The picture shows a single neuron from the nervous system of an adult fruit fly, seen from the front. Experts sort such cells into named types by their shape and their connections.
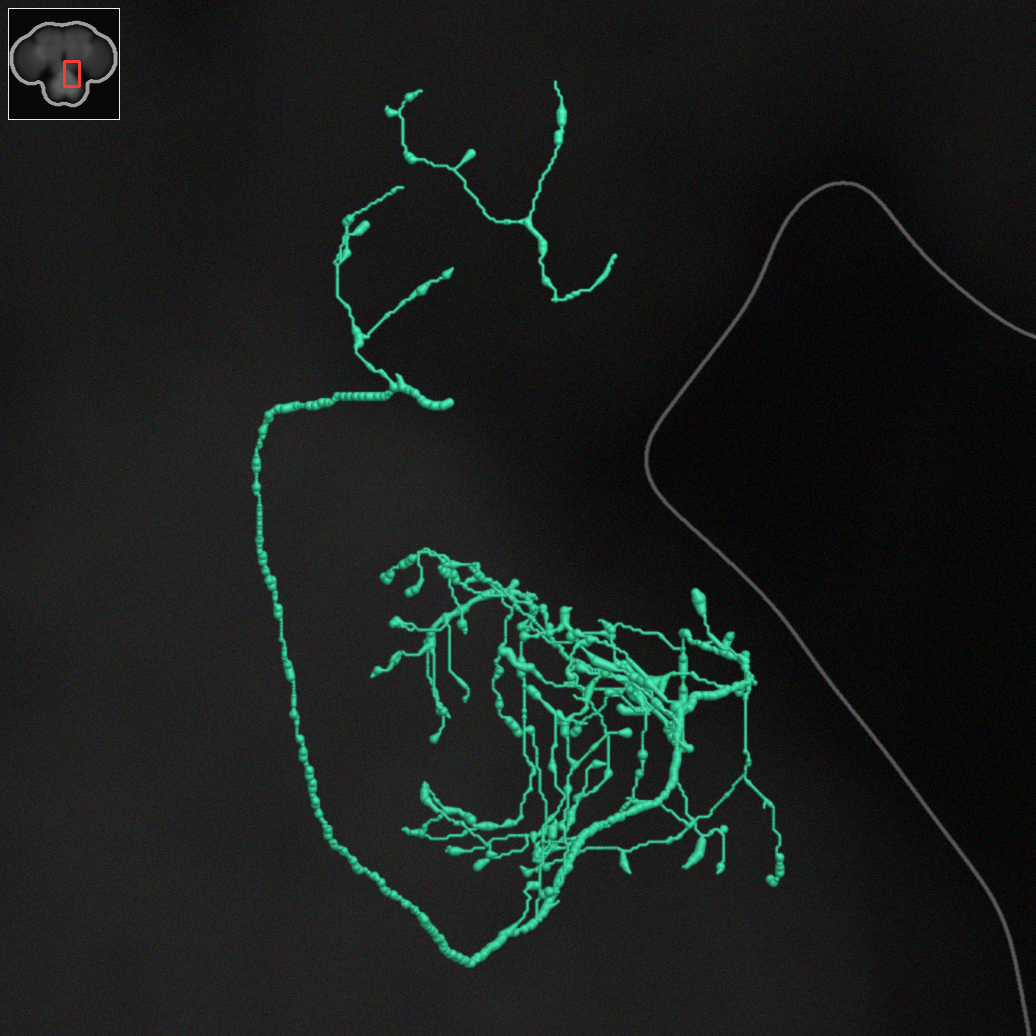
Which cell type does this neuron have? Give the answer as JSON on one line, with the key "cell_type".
{"cell_type": "DNg32"}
